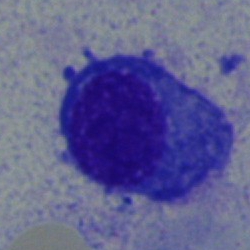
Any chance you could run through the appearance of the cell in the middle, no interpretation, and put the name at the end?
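Looking first at the shape, the cell is oval, longer along the axis that runs from upper left to lower right. The cytoplasm stains deep blue and sits mostly on the right side of the nucleus. I can't make out any distinct granules in that cytoplasm. Along the upper left edge, several small rounded knobs bulge outward. This is a plasma cell.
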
